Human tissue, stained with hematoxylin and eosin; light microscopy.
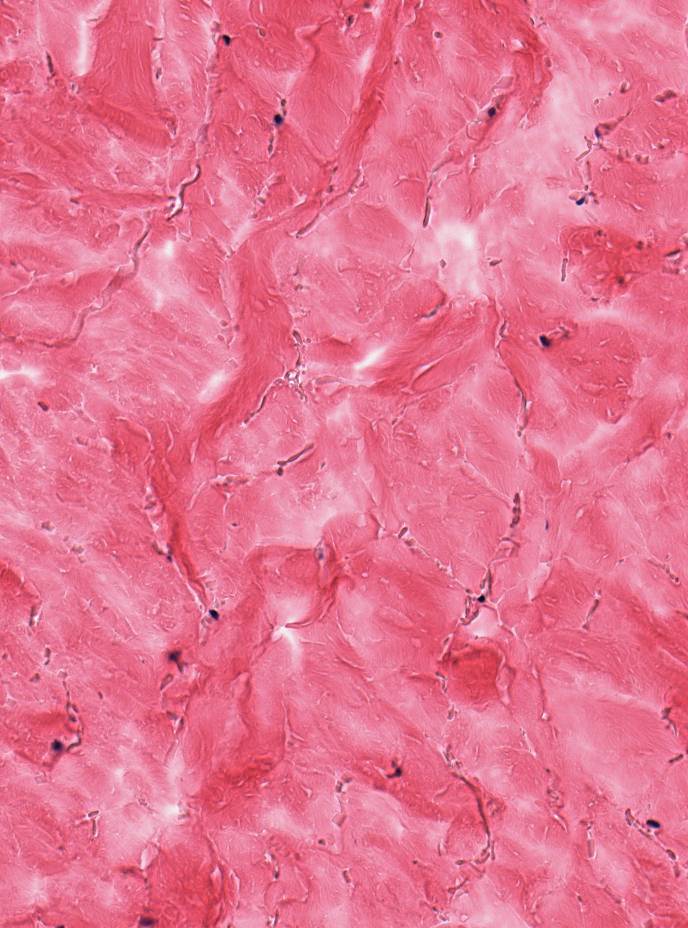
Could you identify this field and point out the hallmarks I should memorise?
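Dermis is the tissue shown. The decisive feature is the interweaving of broad, closely packed eosinophilic fibre bundles running in many directions across the whole field.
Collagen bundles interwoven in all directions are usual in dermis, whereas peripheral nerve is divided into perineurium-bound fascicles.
The few nuclei are small, dark and elongated, lying in the narrow spaces between the bundles rather than within them.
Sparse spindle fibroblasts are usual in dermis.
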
